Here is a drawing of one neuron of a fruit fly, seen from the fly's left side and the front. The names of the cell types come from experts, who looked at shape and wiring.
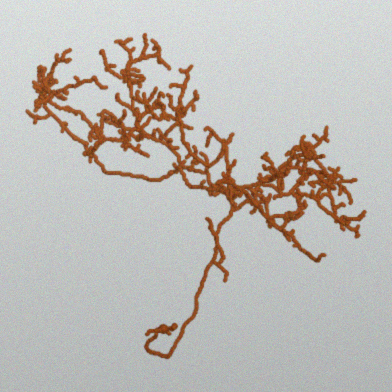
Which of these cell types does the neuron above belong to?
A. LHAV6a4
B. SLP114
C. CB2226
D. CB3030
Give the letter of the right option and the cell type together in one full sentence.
Option D states the cell type of the neuron, which is CB3030.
